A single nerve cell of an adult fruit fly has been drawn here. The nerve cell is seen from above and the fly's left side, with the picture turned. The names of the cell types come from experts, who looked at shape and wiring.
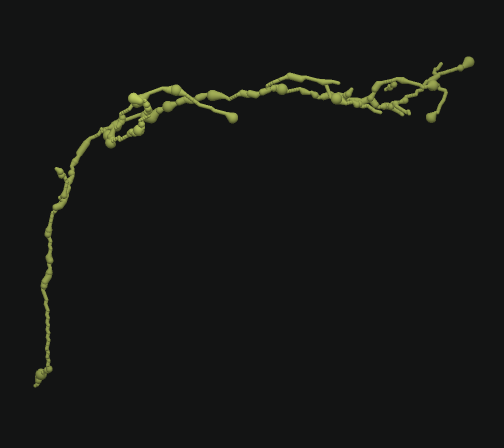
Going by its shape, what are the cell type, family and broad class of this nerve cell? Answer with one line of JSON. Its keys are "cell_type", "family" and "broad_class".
{"cell_type": "TPMN1", "family": "class mechanosensory", "broad_class": "sensory neuron entering the brain"}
